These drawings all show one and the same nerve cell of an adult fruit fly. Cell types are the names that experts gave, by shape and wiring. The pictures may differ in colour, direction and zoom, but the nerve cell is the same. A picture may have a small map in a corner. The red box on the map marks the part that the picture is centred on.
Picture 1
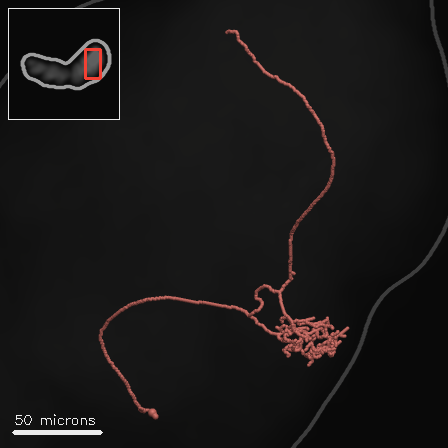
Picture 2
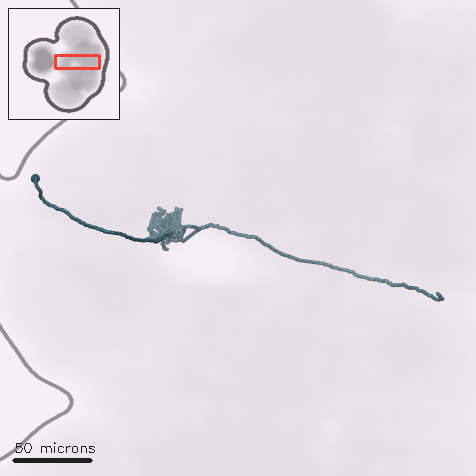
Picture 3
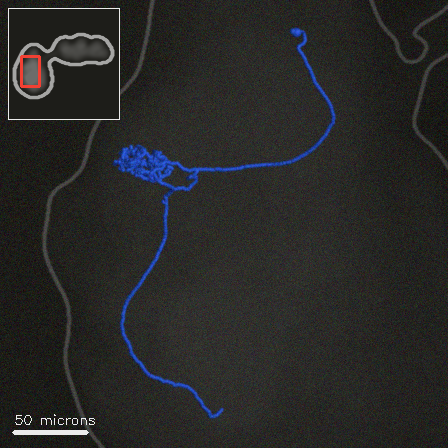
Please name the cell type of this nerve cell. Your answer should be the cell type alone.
PRW042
